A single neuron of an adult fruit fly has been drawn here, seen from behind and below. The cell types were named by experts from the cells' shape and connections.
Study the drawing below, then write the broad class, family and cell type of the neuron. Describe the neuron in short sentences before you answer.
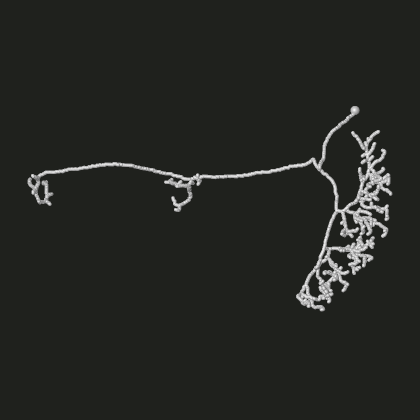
Its cell body lies at the upper right of the picture. In this view it is wider than it is tall. It is a visual projection neuron. Its family is hemilineage VPNp1_lateral. Its cell type is LoVP92.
